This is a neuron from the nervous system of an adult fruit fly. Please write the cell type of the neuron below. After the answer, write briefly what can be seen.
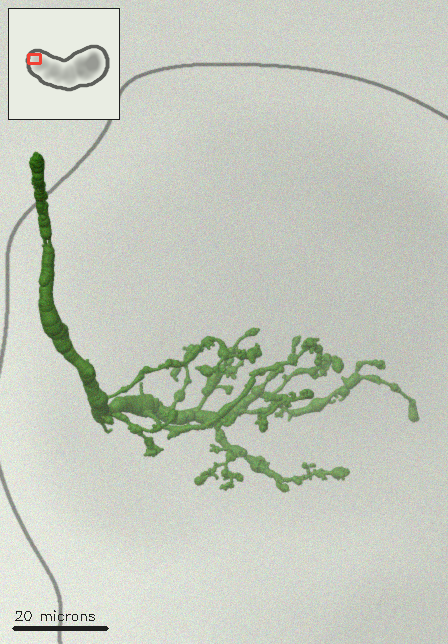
It is of cell type SNxx11. Its broad class is sensory neuron entering the nerve cord. By the scale bar it is about 85 microns wide in this view. Dozens of branch ends can be seen.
